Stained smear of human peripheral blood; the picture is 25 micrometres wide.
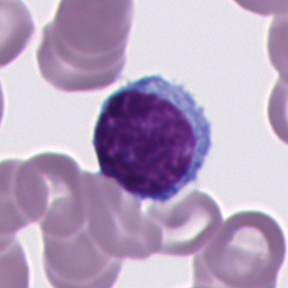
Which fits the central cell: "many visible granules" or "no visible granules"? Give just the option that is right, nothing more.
No visible granules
